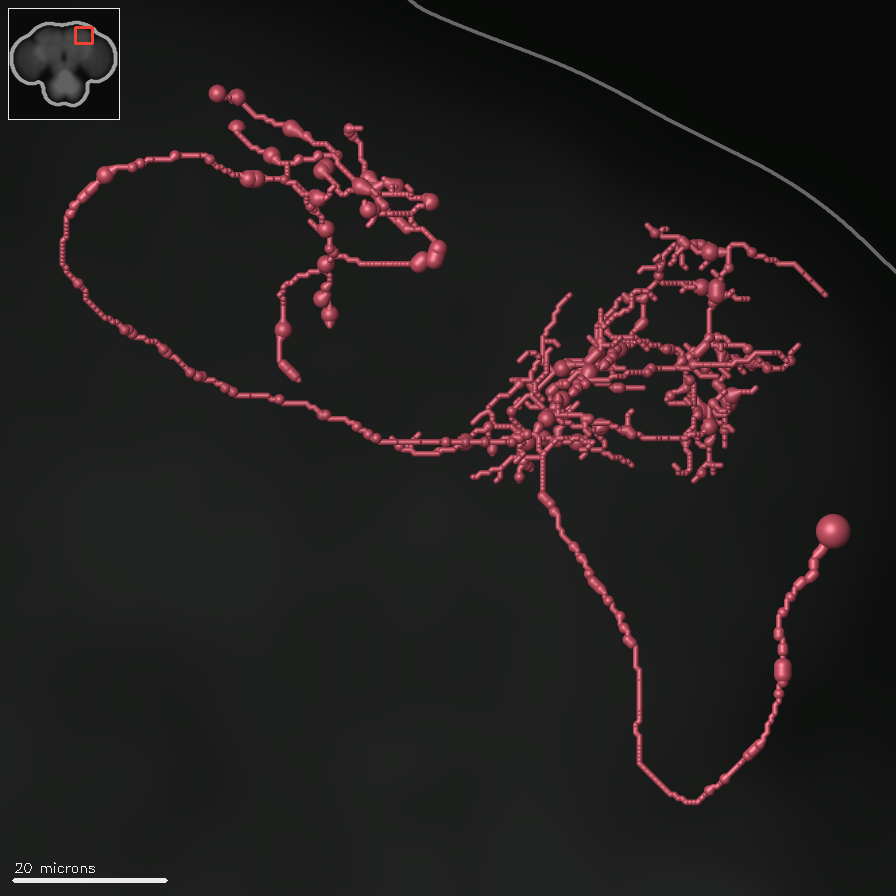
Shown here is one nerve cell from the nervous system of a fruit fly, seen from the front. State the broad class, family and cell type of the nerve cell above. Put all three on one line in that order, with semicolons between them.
central-brain intrinsic neuron; hemilineage LHa1; LHAV6a3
